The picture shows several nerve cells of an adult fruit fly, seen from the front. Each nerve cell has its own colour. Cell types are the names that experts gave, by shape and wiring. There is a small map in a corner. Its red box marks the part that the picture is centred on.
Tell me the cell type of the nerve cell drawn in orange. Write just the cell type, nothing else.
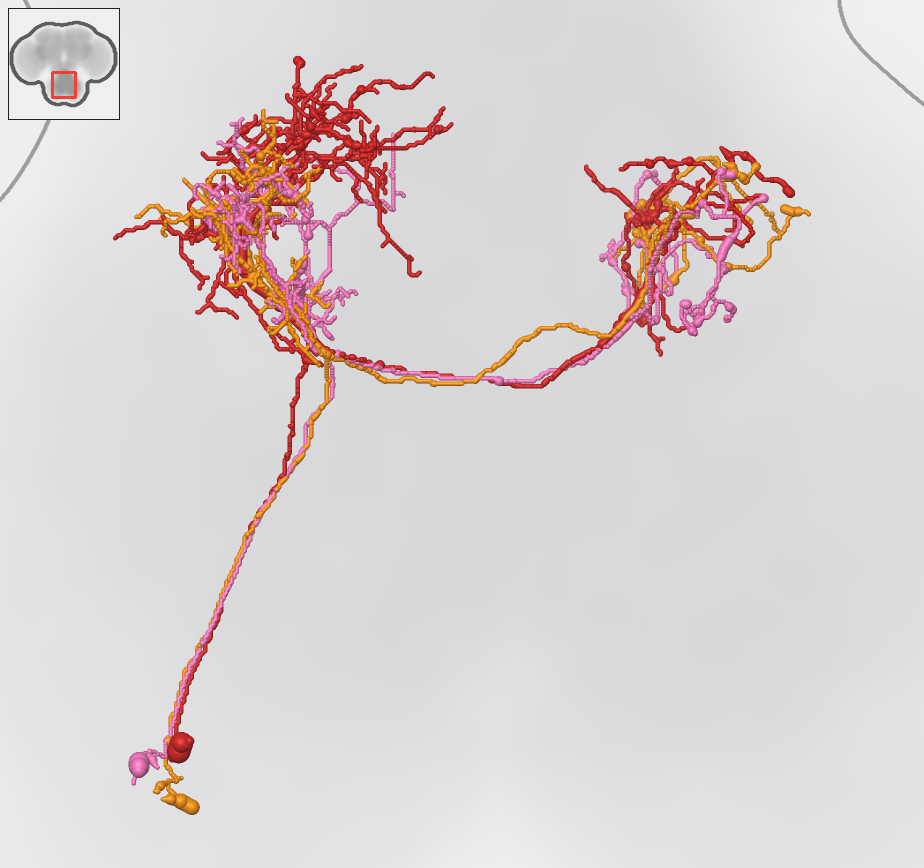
IN07B077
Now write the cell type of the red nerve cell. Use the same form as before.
IN07B084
